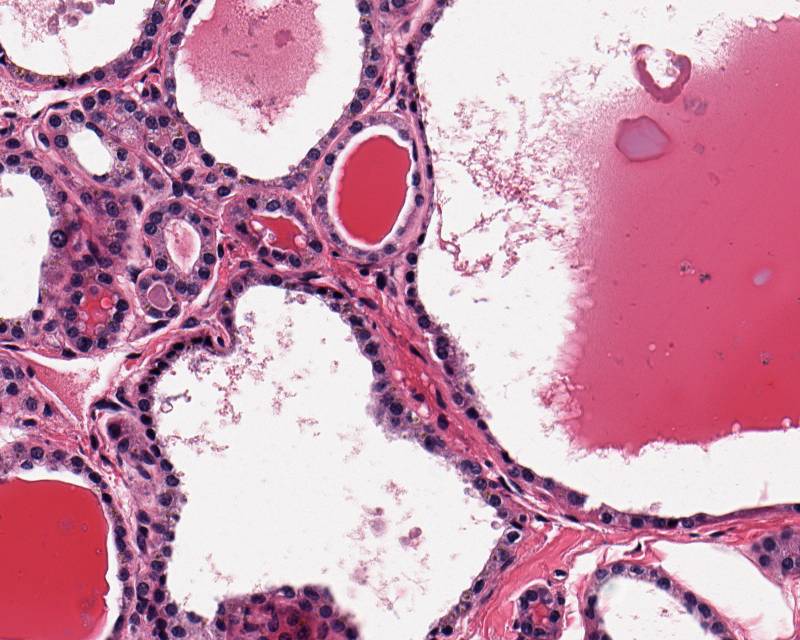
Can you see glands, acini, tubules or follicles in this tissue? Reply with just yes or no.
Yes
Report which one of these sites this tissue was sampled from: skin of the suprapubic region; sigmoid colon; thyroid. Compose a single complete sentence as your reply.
It was the thyroid that provided this tissue sample.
